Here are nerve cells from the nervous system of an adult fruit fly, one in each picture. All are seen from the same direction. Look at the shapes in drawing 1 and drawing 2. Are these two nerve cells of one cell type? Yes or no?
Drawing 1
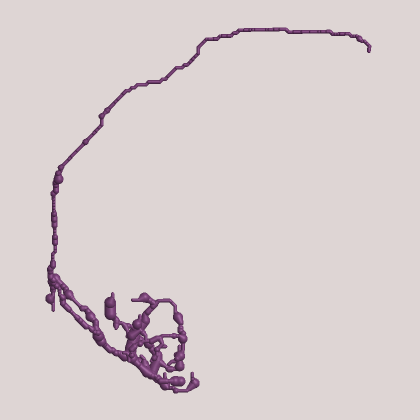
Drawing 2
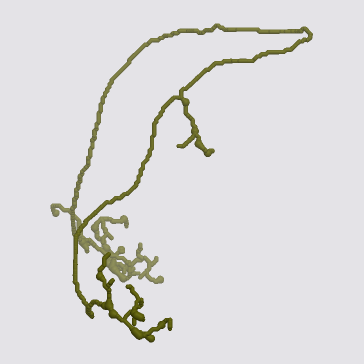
yes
